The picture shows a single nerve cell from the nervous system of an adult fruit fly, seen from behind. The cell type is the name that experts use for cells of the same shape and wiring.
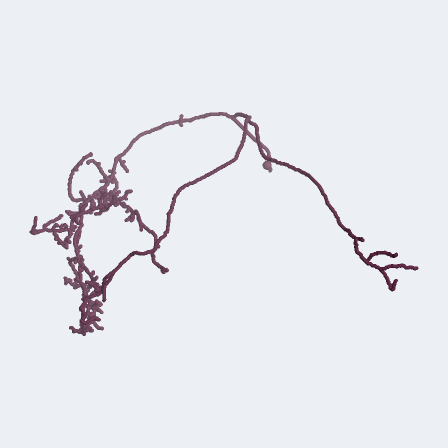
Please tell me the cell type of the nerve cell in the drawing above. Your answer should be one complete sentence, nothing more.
By its cell type, the nerve cell is SIP145m.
